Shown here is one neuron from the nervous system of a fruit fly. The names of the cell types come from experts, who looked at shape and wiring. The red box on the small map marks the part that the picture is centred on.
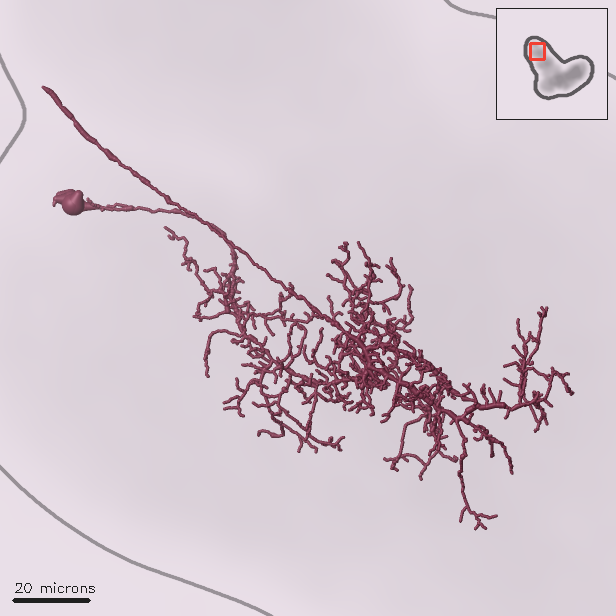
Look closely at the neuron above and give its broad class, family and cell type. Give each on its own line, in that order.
motor neuron of the nerve cord
hemilineage 03B
MNad32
